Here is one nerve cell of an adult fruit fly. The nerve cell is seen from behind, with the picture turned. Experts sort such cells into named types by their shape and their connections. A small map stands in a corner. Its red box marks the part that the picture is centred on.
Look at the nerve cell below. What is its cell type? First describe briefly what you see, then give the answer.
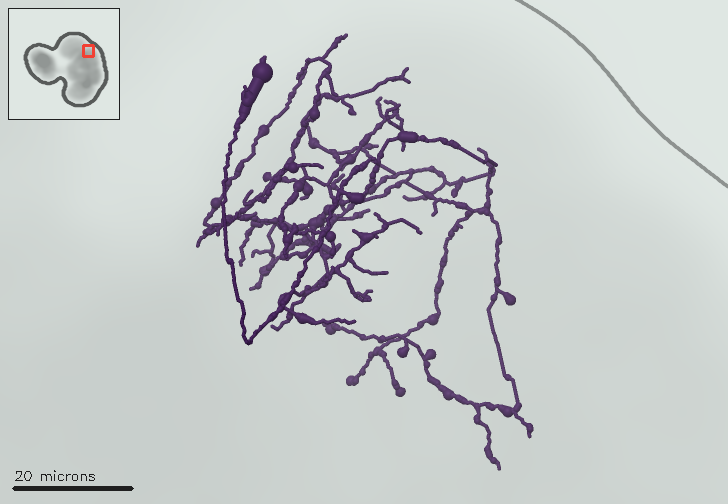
From top to bottom in the picture it spans about 75 microns. The picture shows dozens of branch ends. This is a central-brain intrinsic neuron. Its cell type is LHPV4k1.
